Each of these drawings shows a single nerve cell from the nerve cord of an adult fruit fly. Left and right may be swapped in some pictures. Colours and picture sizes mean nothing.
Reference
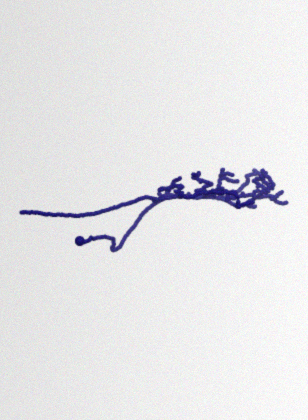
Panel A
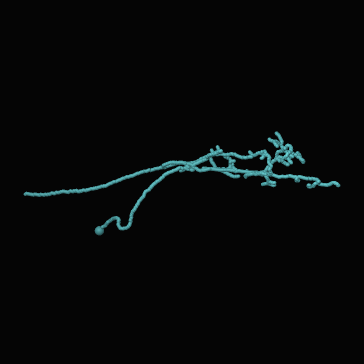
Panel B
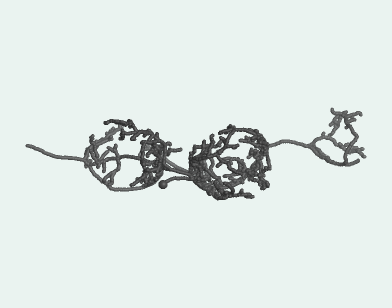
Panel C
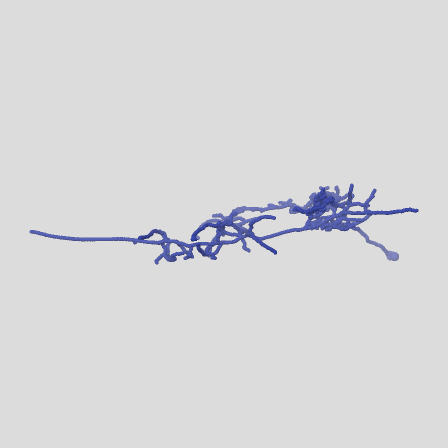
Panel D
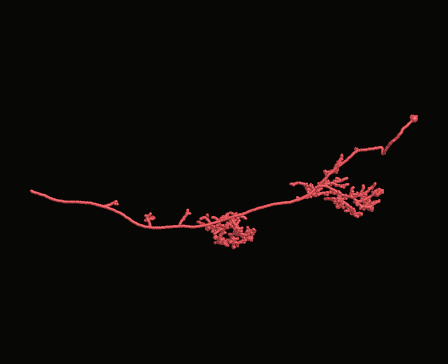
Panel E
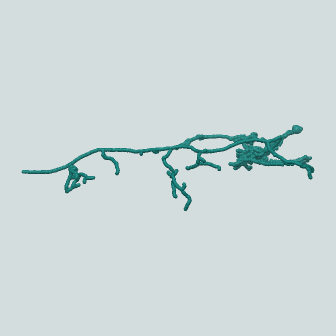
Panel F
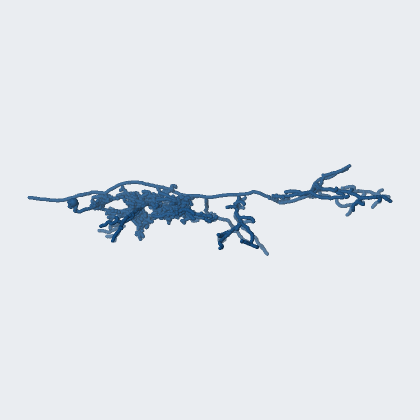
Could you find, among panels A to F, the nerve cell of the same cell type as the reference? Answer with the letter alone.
A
